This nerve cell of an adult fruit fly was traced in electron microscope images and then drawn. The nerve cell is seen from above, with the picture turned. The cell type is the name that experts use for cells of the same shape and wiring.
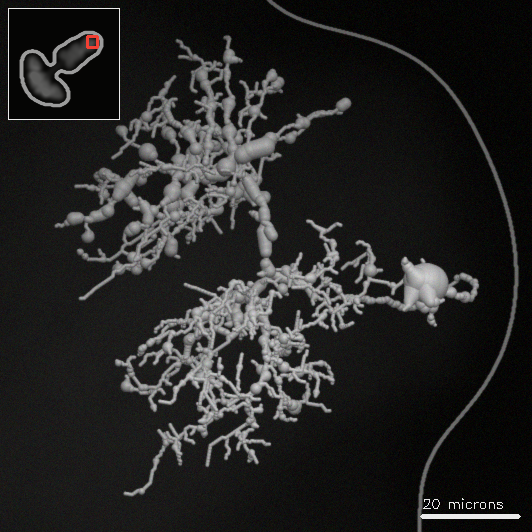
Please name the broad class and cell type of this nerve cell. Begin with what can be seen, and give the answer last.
It is in the nerve cord and does not reach the brain. From top to bottom in the picture it spans about 95 microns. More than a hundred branch ends can be seen. It is a nerve-cord intrinsic neuron. The cell type is INXXX188.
